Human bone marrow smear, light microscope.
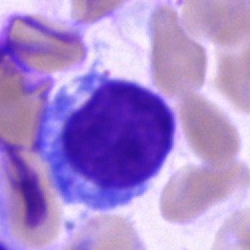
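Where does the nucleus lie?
Off-centre, pushed toward the right side of the cell.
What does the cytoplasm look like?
Blue, mottled with small pale spots.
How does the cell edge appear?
Ragged, with small projections at the upper left.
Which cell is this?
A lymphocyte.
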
